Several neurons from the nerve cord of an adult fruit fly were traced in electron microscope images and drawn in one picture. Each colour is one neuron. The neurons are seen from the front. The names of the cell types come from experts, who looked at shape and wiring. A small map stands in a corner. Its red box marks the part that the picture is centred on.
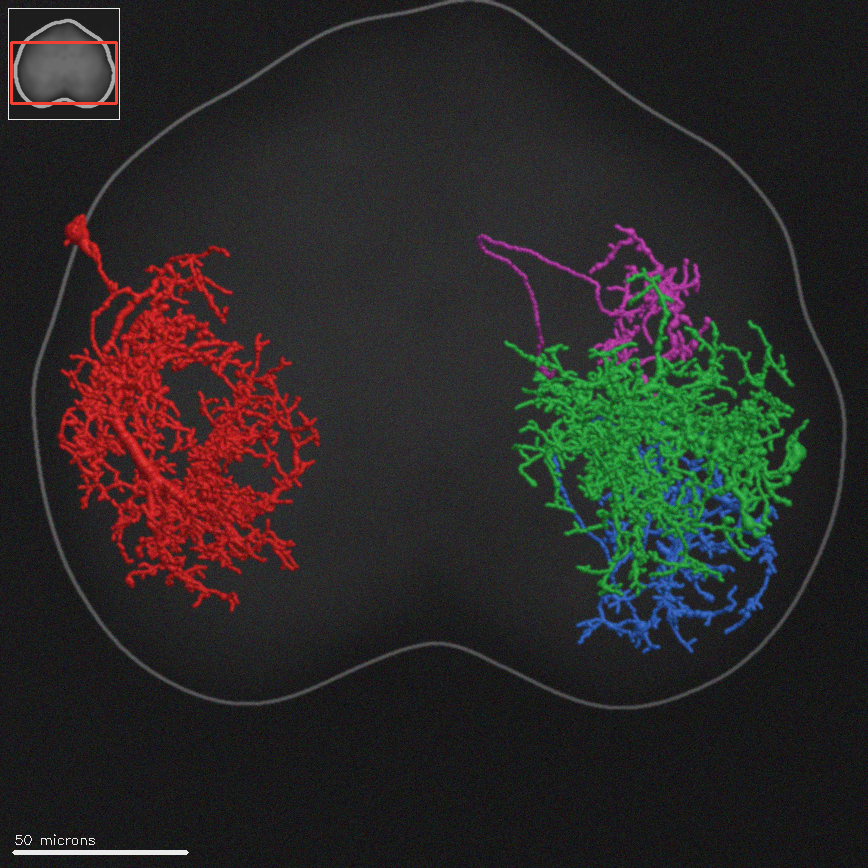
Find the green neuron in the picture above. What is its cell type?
IN21A037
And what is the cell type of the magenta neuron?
IN21A078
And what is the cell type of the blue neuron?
IN21A042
